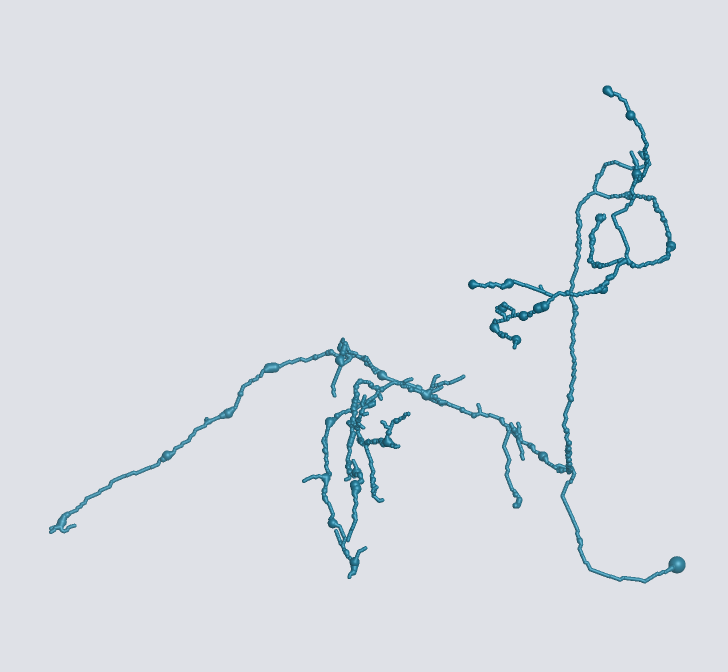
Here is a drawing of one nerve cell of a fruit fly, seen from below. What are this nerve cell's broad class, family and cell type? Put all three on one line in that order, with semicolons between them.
central-brain intrinsic neuron; hemilineage PSp3; CL302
